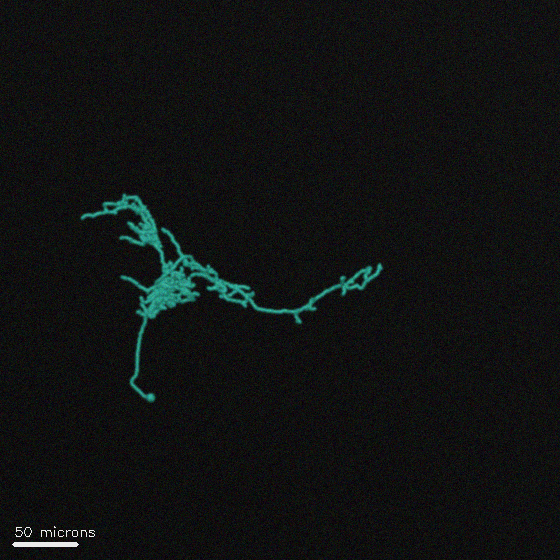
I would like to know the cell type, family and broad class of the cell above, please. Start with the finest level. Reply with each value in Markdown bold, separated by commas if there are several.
**CL275**, **hemilineage DL1_ventral**, **central-brain intrinsic neuron**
